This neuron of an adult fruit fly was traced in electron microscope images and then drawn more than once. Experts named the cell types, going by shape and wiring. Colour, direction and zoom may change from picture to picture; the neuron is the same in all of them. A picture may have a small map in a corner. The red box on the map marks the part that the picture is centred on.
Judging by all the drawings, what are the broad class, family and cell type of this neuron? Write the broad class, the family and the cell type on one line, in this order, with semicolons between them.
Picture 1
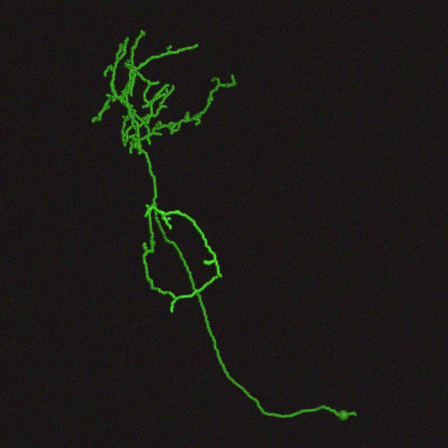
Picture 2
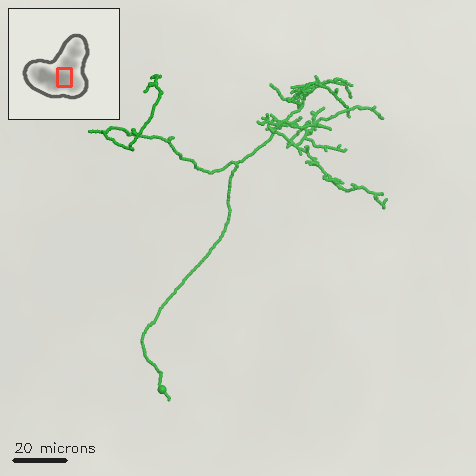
central-brain intrinsic neuron; hemilineage AOTUv2; LHAV7a1_a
